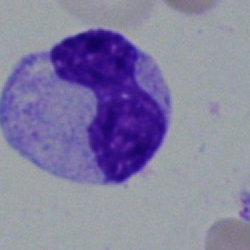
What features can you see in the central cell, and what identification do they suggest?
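The nucleus lies toward the right side of the cell and is indented, its concave side facing left. No distinct nucleolus is visible within it, and the cytoplasm contains no vacuoles. Answer: band neutrophil.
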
